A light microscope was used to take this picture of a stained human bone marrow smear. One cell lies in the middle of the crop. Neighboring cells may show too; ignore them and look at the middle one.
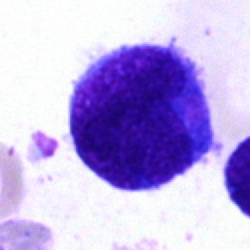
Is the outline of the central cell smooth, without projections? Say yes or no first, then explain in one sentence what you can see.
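No. Small irregular projections stand out from the cell margin, most noticeably at the top.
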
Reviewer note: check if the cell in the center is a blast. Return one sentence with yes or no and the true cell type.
Yes, as regards the cell in the middle, it is a blast.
